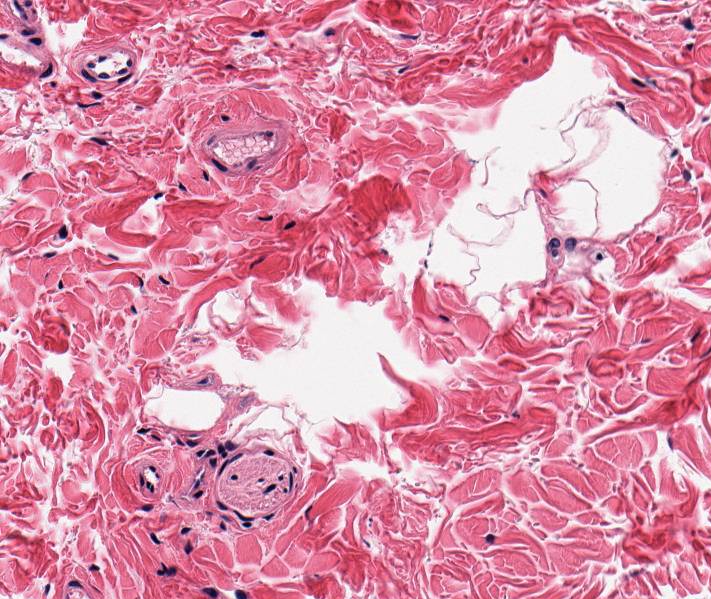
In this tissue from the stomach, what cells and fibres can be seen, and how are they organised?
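Field filled with densely packed pink collagen bundles cut in many orientations. Nuclei sparse, small, dark, spindle-shaped, lying singly between bundles. Small round vessels with distinct walls and open lumens toward upper left and lower left. Lower left: round bundle of pale, finely wavy fibres enclosed by thin sheath, a few dark nuclei around it.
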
